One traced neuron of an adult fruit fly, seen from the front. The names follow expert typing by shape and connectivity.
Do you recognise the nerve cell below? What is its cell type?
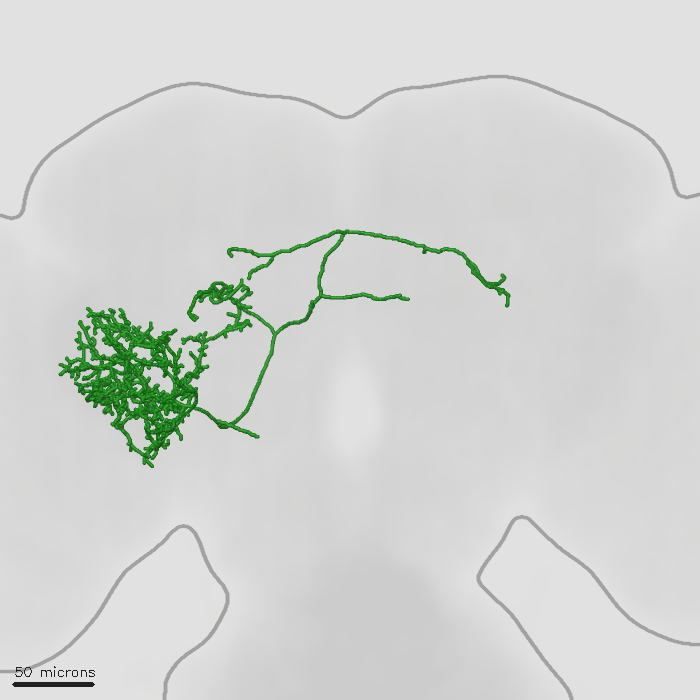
AVLP451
